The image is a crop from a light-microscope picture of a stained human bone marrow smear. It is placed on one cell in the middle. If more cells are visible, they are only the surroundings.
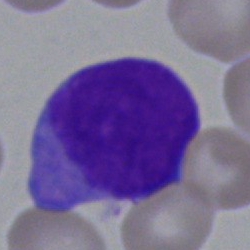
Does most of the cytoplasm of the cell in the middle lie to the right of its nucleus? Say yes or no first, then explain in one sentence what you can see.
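No. The cytoplasm is gathered mainly at the lower left side of the cell.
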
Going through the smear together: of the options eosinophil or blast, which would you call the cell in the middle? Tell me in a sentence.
The cell found in the middle of this crop is a blast.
